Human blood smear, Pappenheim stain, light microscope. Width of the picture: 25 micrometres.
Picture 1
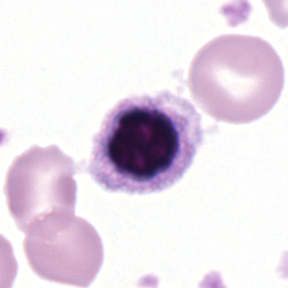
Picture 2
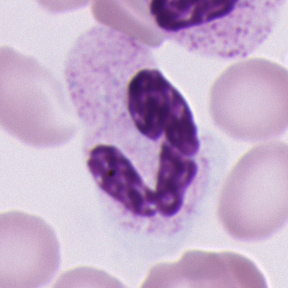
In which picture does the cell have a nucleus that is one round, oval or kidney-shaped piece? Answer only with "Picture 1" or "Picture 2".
Picture 1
